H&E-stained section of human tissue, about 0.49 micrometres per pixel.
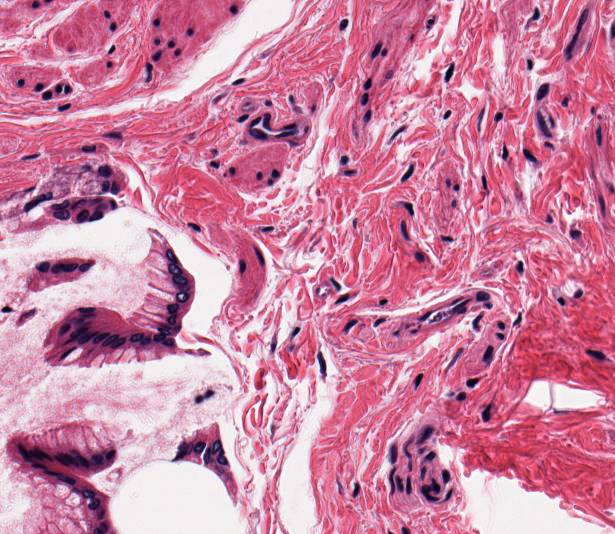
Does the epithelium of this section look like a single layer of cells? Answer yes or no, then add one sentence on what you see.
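Yes. The epithelium is a single row of tall columnar cells.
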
